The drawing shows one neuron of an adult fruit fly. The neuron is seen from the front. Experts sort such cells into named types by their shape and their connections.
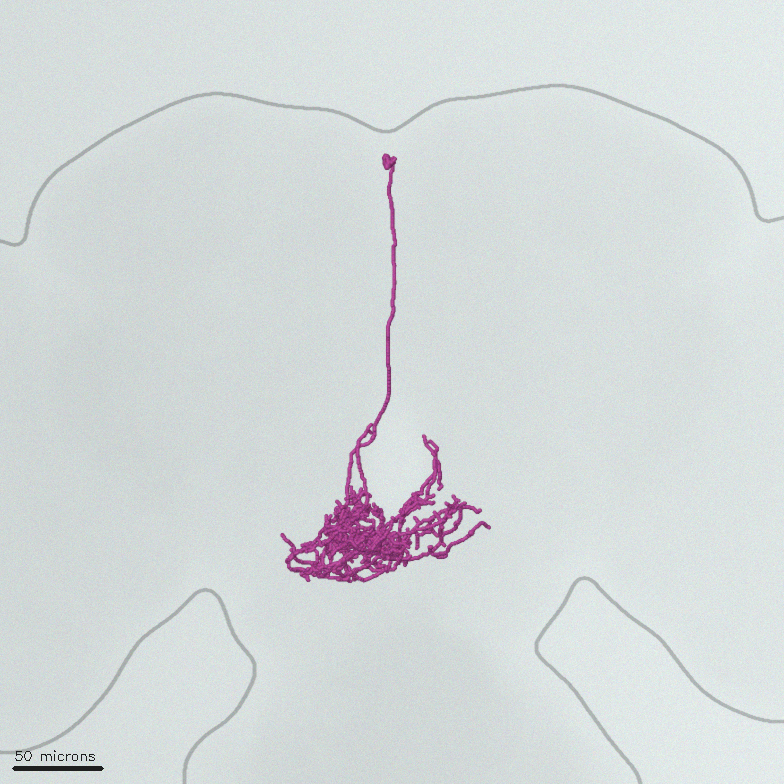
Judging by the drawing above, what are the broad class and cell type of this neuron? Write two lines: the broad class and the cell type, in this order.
central-brain intrinsic neuron
PRW071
